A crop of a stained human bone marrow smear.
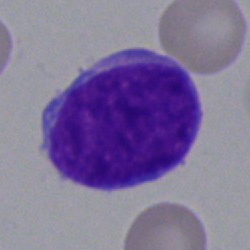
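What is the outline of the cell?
Oval.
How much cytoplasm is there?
A very thin rim, widest along the upper left edge.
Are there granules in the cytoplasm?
None are seen.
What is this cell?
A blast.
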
